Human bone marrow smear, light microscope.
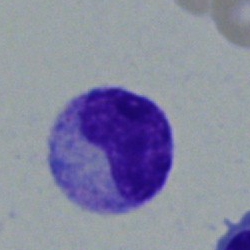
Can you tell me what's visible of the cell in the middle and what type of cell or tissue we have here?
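The central cell has a round, smooth outline. Its nucleus, set off-centre toward the right side, takes up more than half of the cell. The chromatin stains dark purple and appears densely packed. The cell is a metamyelocyte.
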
